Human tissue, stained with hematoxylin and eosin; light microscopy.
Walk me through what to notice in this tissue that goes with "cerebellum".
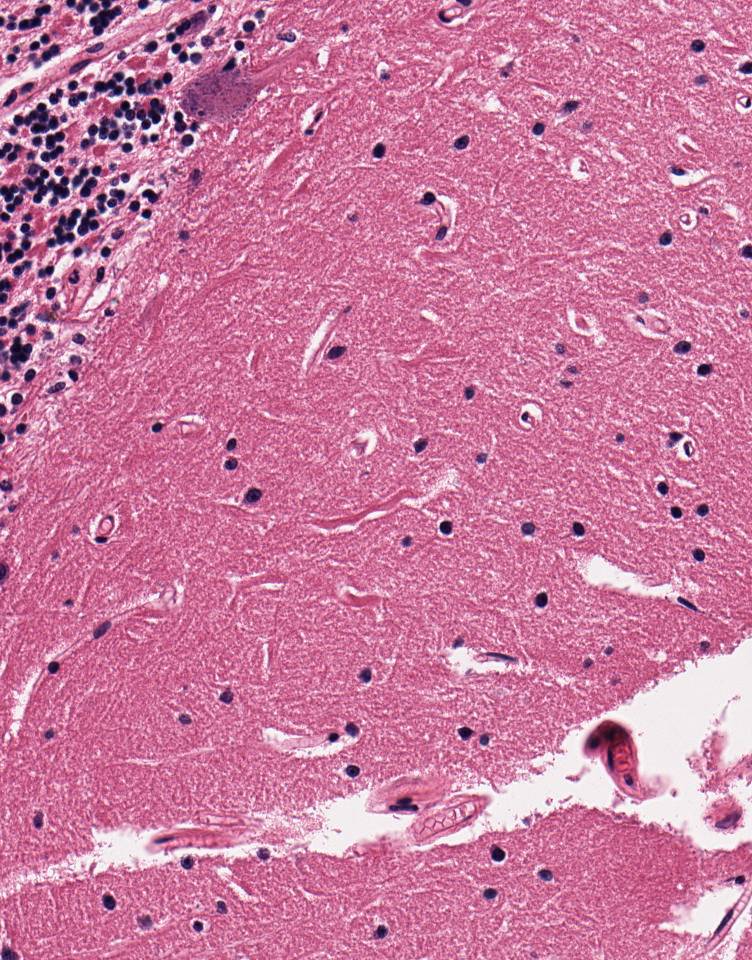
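Let me start in the upper-left corner, where a band of densely packed small, round, dark-staining nuclei sits.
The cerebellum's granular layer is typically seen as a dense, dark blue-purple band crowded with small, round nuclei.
So that corner band goes with cerebellum. Most of the field, though, is a pale pink, finely fibrillar matrix with few cells, small round dark nuclei scattered singly through it. Small thin-walled vessels run through that pink area too, and several are surrounded by empty clear spaces.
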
